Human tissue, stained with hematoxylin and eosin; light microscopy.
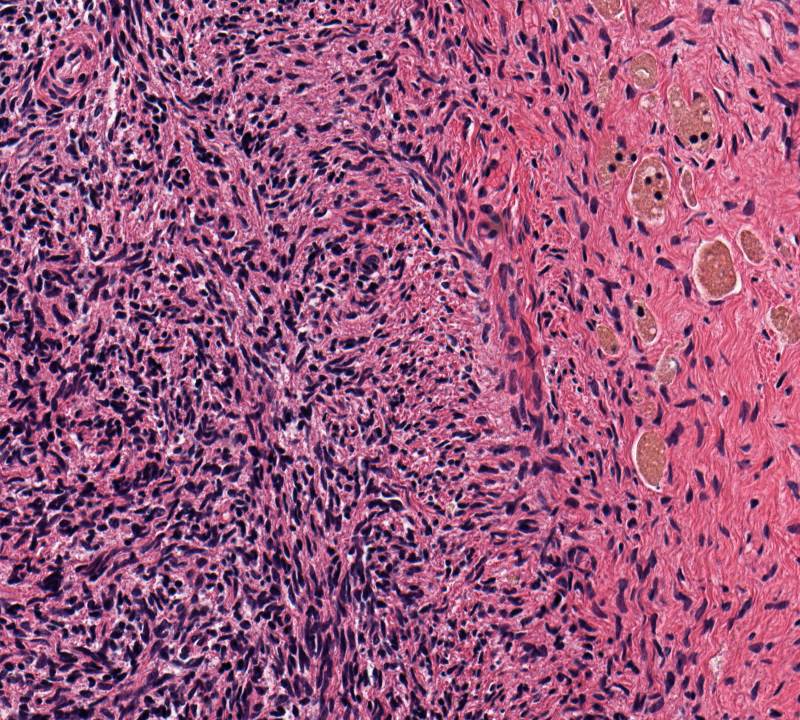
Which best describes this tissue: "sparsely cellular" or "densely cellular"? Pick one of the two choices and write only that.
Densely cellular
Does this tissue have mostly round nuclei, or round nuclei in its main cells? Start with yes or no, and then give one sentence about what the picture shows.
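No. The cells of the dense area are spindle-shaped, with elongated dark-staining nuclei and scant cytoplasm.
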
